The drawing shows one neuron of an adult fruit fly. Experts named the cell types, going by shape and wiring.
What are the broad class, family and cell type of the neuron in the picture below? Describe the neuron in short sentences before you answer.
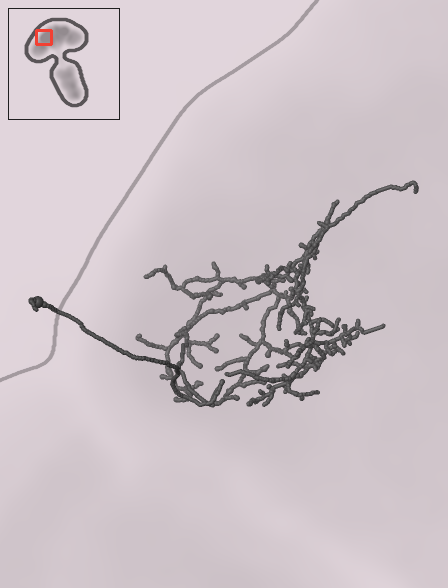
It lies in the brain. The cell body is on the left of the picture. Dozens of branch ends can be seen. It is a central-brain intrinsic neuron. The family is hemilineage LHa3. The cell type is LHAV3o1.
